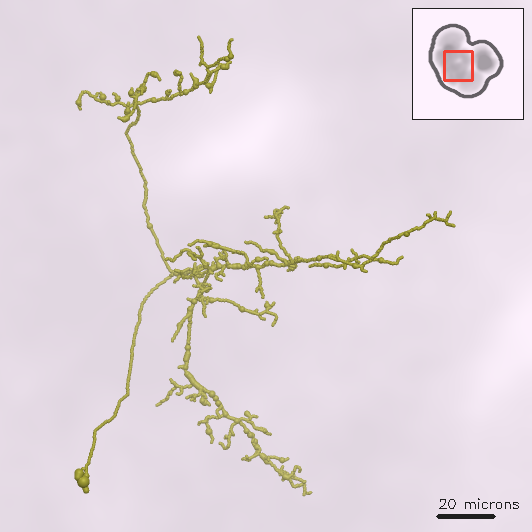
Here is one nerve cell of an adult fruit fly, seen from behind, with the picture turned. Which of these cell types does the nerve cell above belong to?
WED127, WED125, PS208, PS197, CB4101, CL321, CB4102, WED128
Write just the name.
PS208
